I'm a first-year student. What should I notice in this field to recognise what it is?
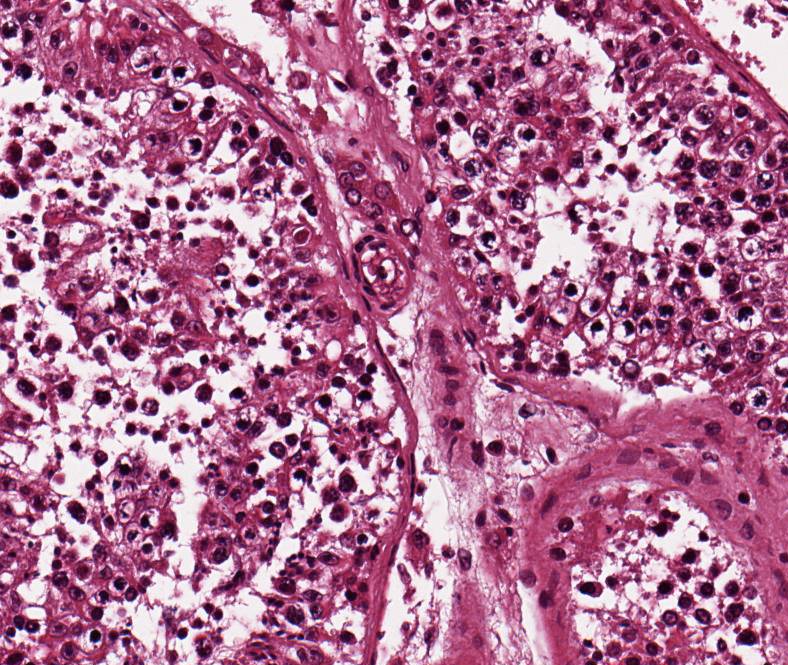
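Seminiferous tubule fills this field: large tubular units packed with cells, divided by a narrow band of stroma running from top centre to bottom centre.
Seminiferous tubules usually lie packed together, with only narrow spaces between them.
Inside, many layers of loosely arranged round cells take the place of a single epithelial layer.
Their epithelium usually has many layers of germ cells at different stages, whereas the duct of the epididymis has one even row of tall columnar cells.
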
